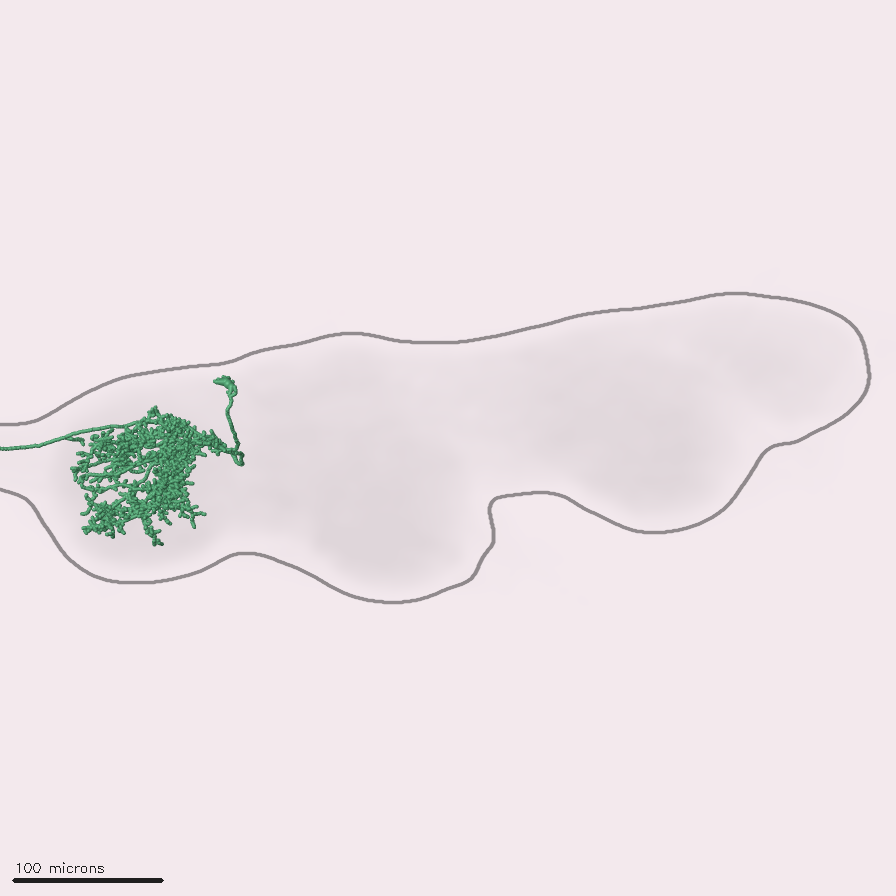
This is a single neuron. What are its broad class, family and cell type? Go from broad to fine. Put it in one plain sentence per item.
An ascending neuron of hemilineage 19B, type AN19B004.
